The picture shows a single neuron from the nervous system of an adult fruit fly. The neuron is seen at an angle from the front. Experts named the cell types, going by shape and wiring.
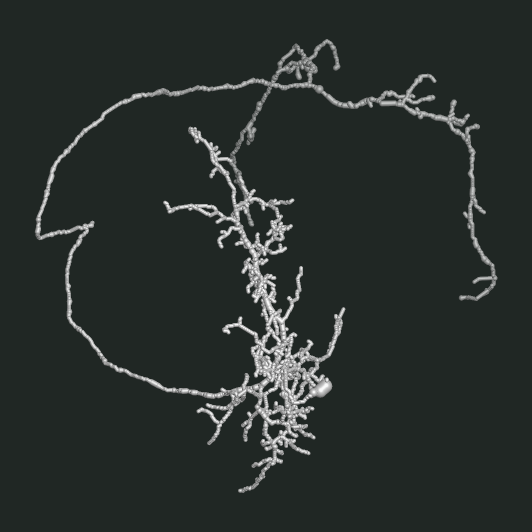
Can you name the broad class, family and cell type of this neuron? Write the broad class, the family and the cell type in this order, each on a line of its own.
nerve-cord intrinsic neuron
hemilineage 18B
IN18B027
